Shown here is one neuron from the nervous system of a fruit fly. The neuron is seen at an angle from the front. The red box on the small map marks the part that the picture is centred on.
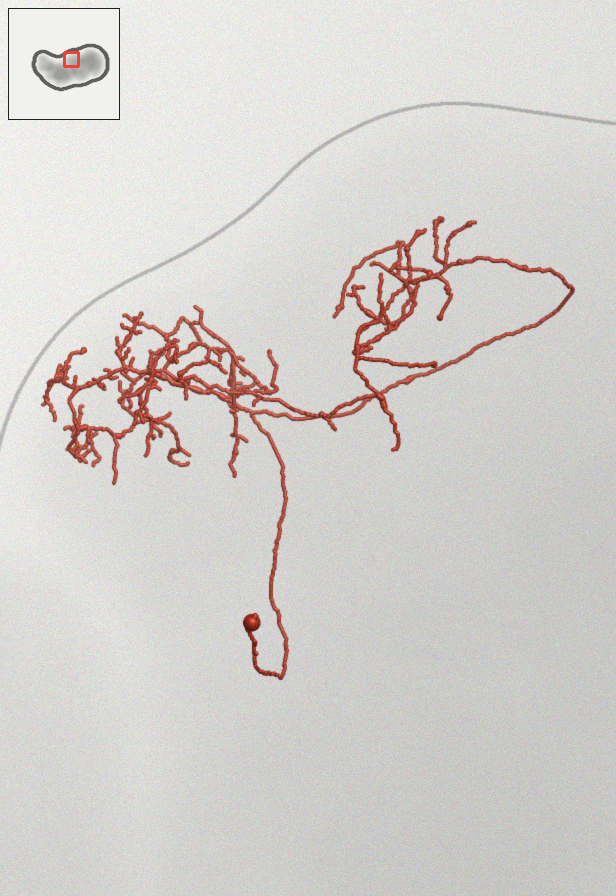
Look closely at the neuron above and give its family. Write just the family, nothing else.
hemilineage LHa1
